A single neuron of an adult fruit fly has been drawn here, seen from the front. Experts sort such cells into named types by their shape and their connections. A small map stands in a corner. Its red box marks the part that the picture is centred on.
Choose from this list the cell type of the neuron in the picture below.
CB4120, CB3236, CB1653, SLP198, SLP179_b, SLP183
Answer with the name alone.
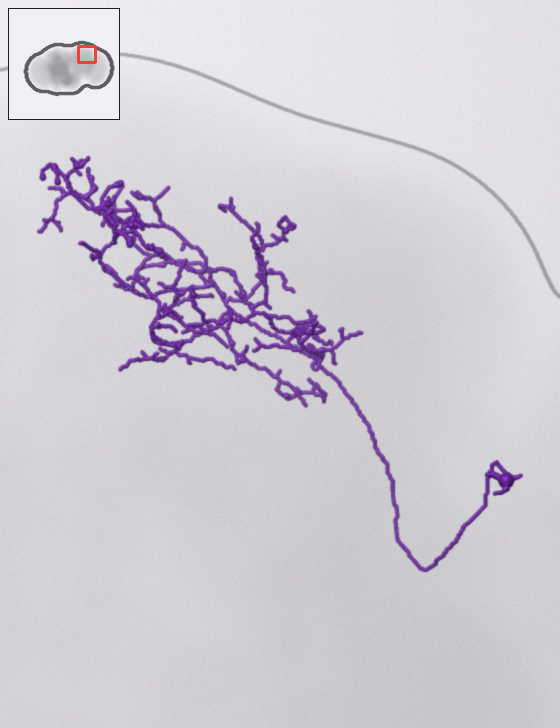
CB3236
